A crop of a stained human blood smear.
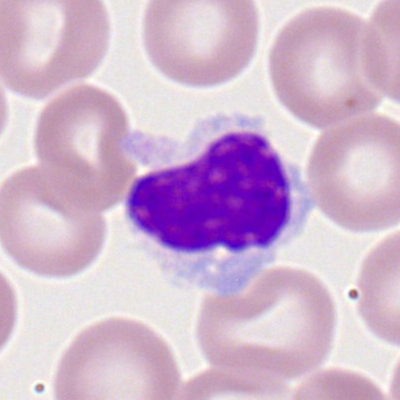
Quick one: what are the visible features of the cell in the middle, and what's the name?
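Looking at the edge, I find the outline irregular and ragged. Inside, the nucleus fills most of the cell, and its dark purple chromatin is mottled with small paler patches. I see no granules in the cytoplasm. So this cell is a lymphocyte.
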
